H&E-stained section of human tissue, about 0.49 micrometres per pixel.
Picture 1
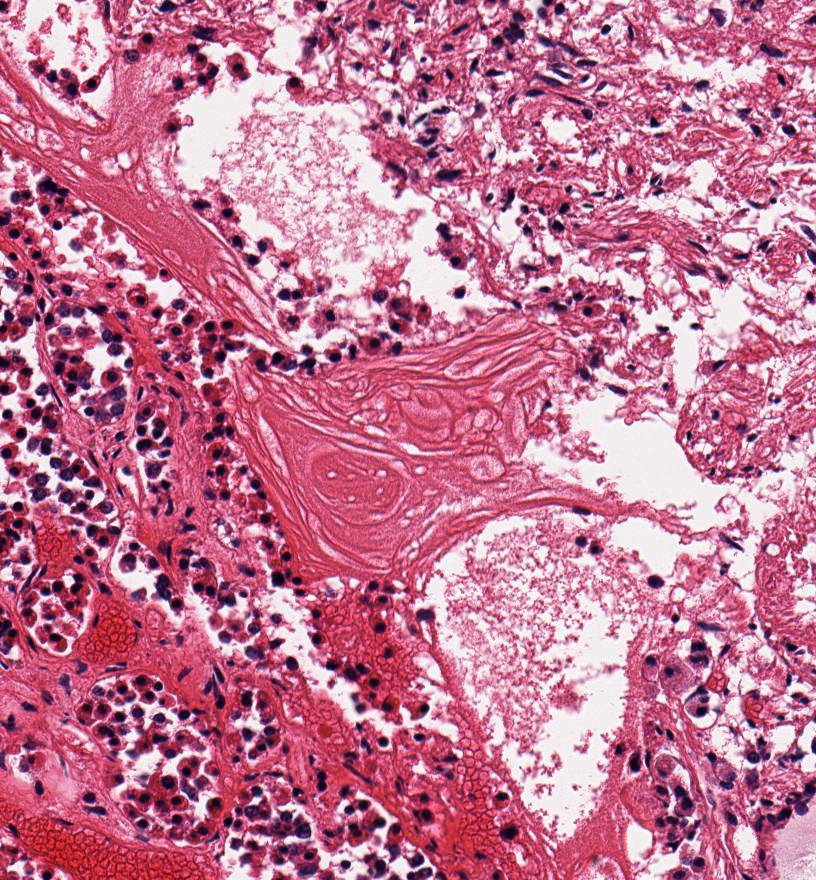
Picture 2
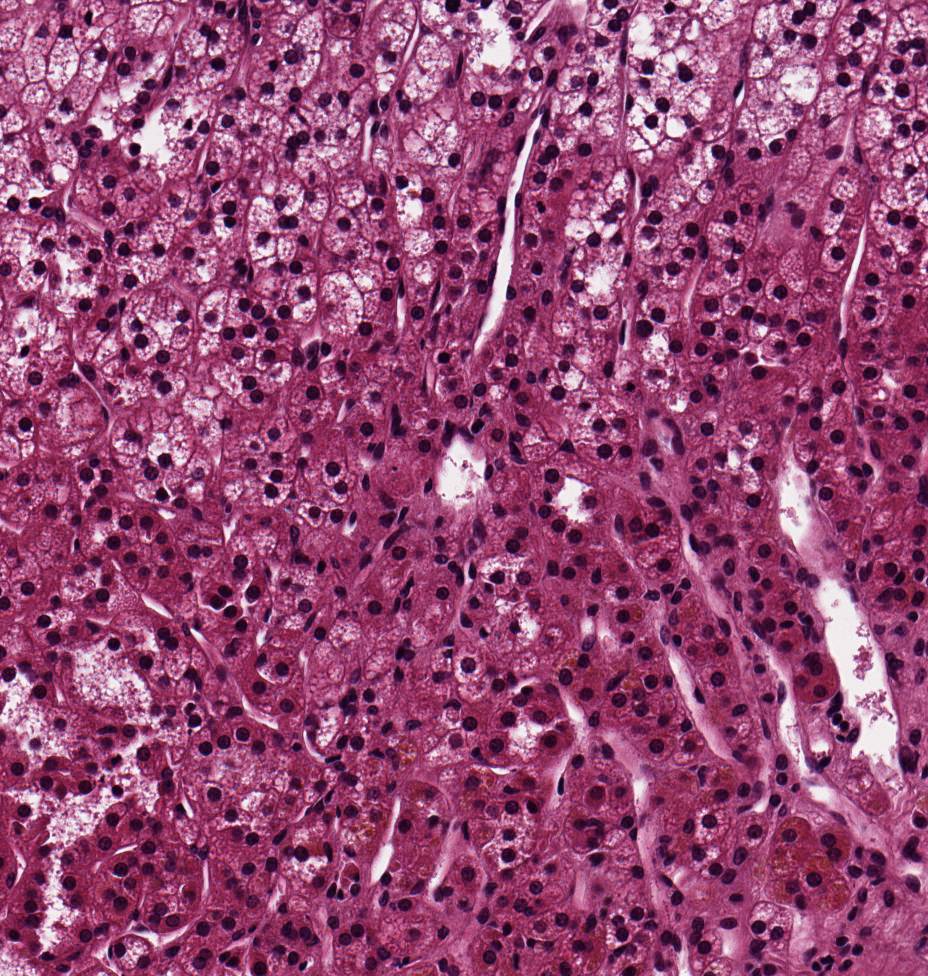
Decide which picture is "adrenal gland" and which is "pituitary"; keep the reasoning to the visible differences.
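The pituitary is picture 1 and the adrenal gland picture 2. In the pituitary, small cells crowd into nests on the left, while the upper right is looser, paler, fibrillary tissue of pink wavy fibrils running in many directions, with scattered elongated nuclei between them. Thin-walled vessels packed with red blood cells lie in the lower left and lower centre, and no fat cells are present. In the adrenal gland, the cells form long cords running from top toward bottom, separated by slender channels, and most have a single small, round, darkly stained nucleus. Toward the lower right they are more compact, with denser pink cytoplasm and fewer vacuoles. Stroma is very scarce, and no glandular lumens, follicles or tubules are seen.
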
